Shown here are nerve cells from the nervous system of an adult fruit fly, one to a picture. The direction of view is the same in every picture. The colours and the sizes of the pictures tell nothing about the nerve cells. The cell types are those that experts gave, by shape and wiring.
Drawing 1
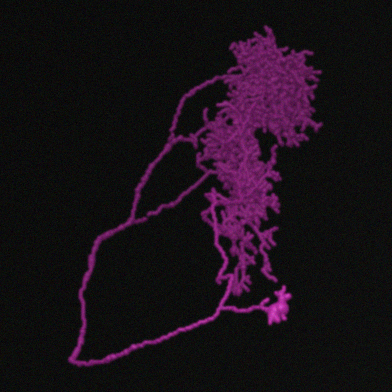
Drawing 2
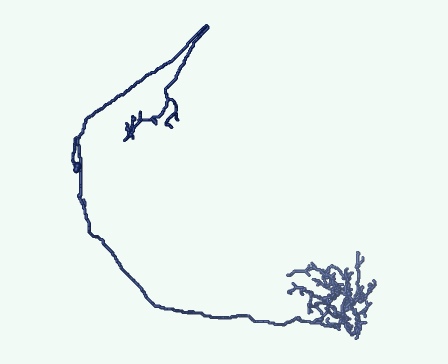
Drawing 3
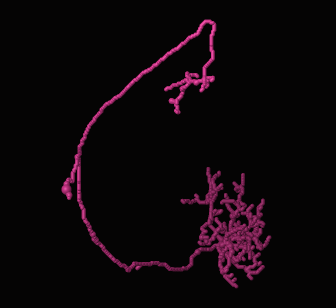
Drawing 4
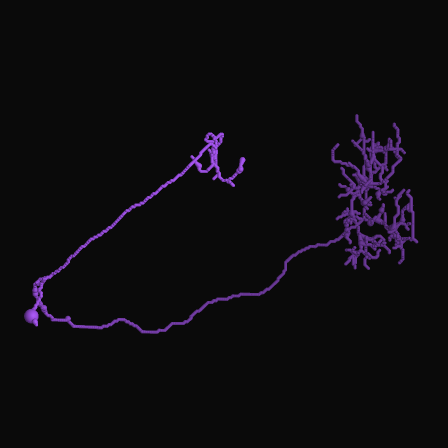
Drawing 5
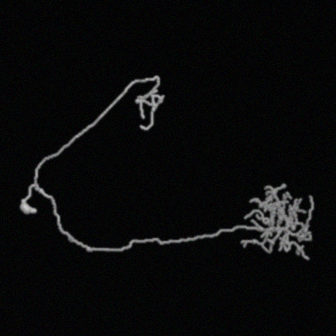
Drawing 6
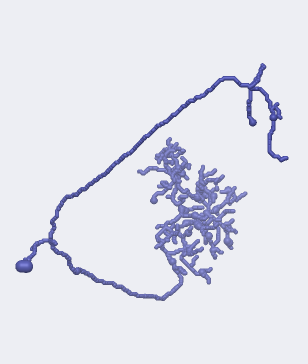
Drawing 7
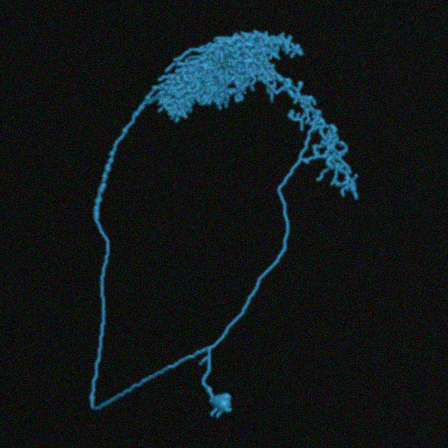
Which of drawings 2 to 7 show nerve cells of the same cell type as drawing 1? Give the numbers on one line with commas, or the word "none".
7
